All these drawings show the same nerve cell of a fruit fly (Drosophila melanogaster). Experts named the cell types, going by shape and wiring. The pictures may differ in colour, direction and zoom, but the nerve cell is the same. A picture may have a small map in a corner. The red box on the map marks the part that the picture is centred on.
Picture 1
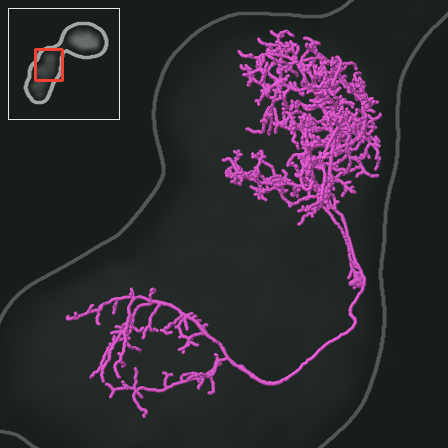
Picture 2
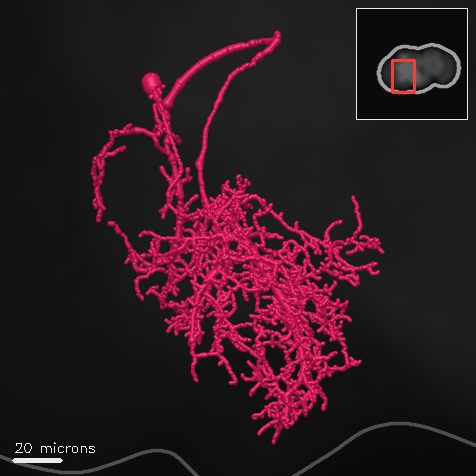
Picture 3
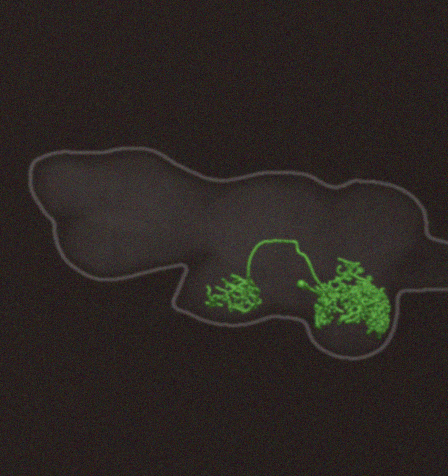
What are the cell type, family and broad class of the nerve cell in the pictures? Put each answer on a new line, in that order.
IN19A006
hemilineage 19A
nerve-cord intrinsic neuron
